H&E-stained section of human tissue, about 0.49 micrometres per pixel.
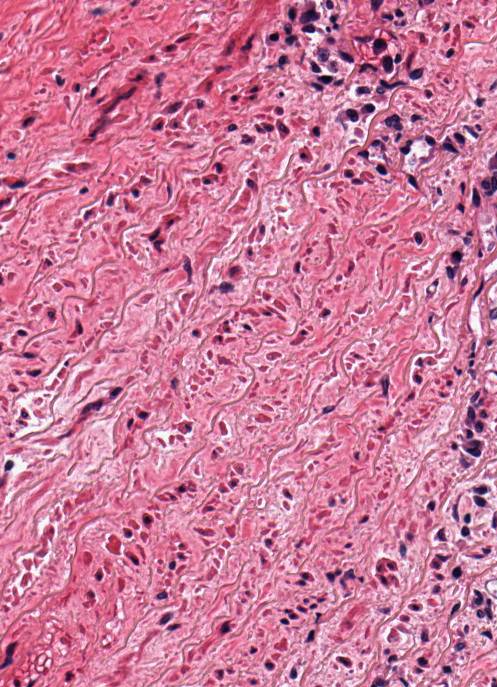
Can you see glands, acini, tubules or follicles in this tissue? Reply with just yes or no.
No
